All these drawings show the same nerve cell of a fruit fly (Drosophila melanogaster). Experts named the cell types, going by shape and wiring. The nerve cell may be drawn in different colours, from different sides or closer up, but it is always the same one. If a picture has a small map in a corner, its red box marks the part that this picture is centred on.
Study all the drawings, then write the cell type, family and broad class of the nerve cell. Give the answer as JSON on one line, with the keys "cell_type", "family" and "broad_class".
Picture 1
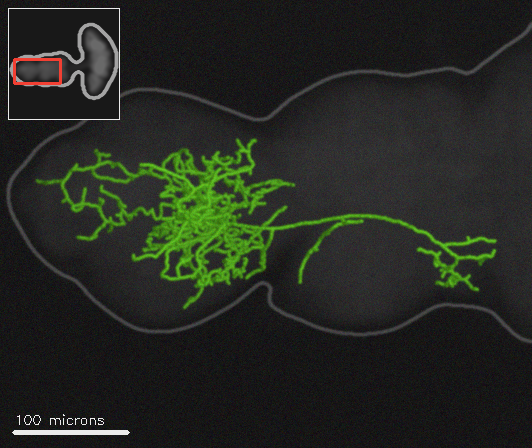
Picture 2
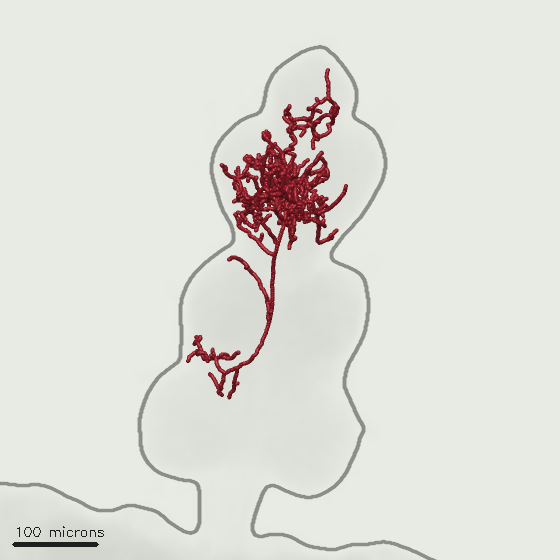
{"cell_type": "IN09A007", "family": "hemilineage 09A", "broad_class": "nerve-cord intrinsic neuron"}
